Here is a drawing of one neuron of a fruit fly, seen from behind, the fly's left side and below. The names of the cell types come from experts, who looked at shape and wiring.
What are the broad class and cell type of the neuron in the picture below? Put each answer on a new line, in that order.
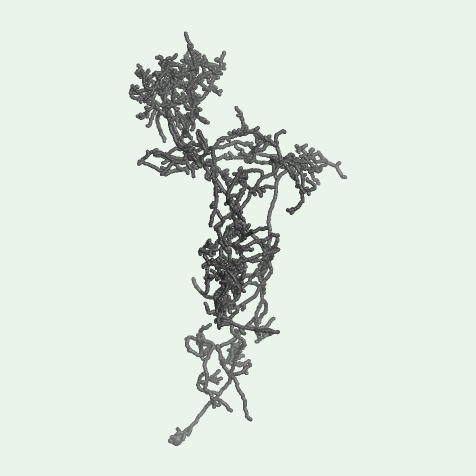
central-brain intrinsic neuron
PLP257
